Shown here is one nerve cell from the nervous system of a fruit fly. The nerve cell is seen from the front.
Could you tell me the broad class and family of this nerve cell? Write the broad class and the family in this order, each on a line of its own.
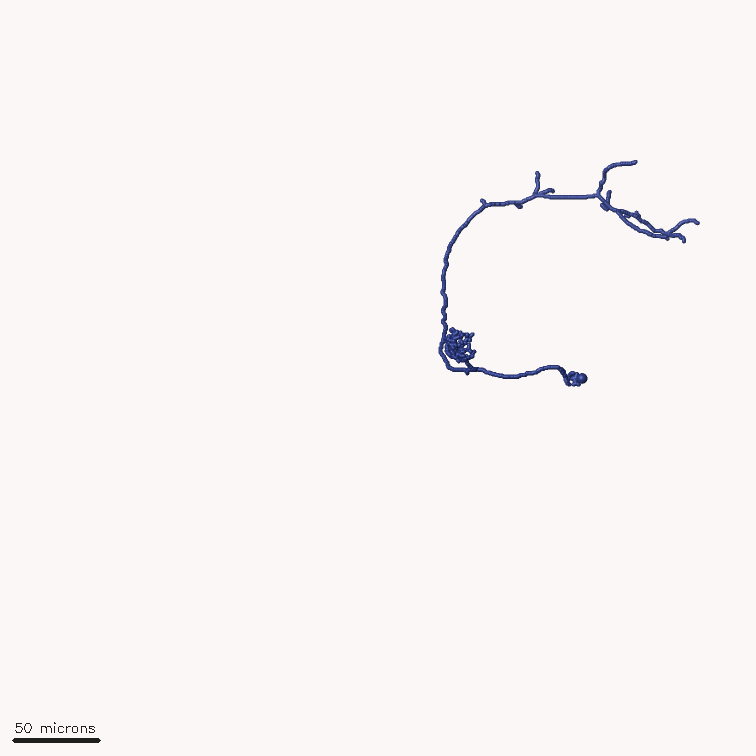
central-brain intrinsic neuron
hemilineage ALl1_ventral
